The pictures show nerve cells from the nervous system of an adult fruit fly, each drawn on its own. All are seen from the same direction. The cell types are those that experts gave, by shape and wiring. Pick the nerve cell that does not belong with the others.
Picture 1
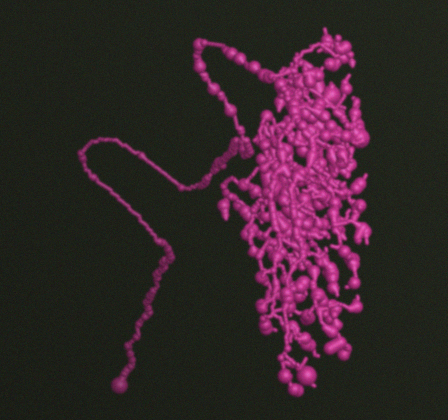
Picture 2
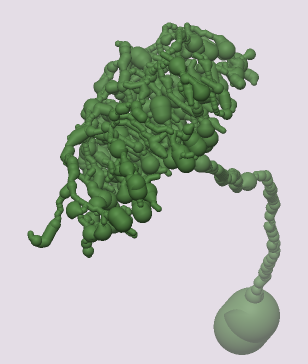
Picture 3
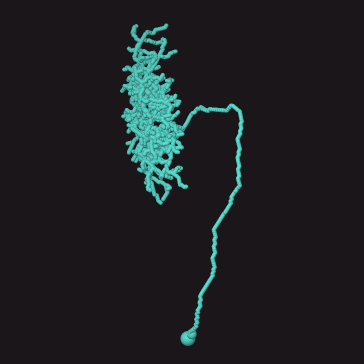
Picture 3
